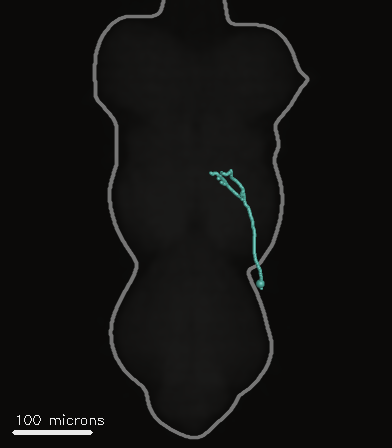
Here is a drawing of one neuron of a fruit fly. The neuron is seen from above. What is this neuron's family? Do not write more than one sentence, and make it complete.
This neuron has class mechanosensory tactile as its family.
